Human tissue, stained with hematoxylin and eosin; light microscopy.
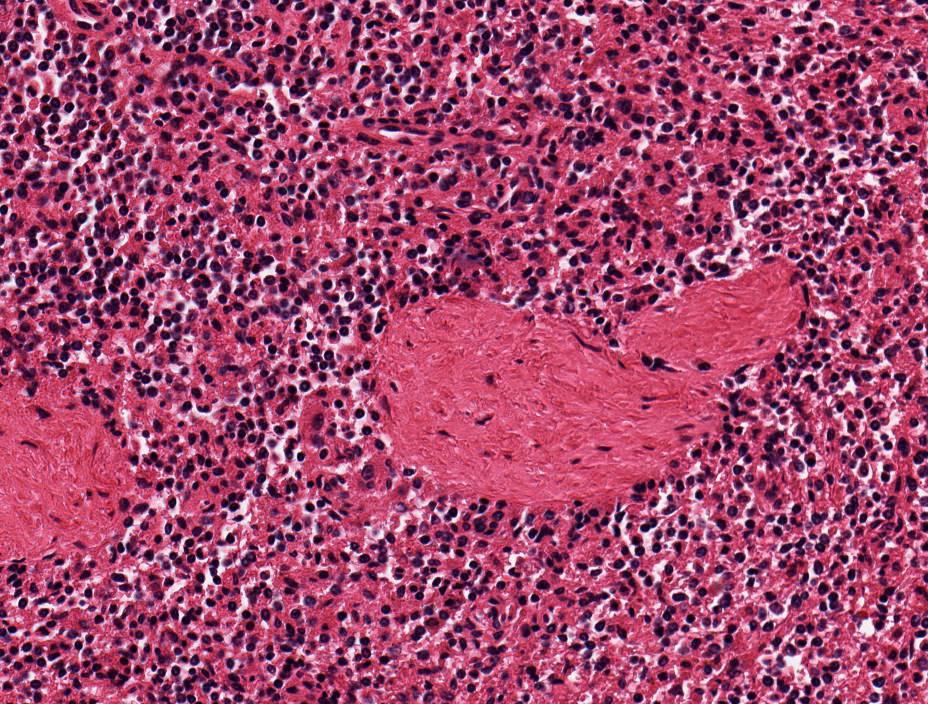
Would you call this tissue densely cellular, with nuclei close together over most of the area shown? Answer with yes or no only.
Yes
